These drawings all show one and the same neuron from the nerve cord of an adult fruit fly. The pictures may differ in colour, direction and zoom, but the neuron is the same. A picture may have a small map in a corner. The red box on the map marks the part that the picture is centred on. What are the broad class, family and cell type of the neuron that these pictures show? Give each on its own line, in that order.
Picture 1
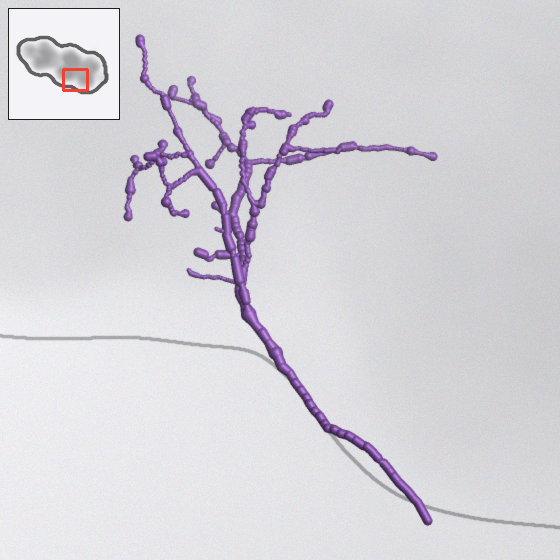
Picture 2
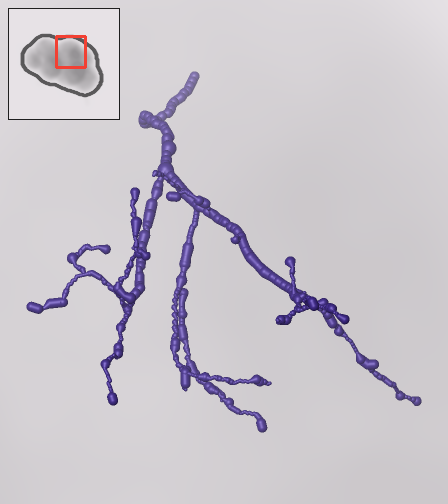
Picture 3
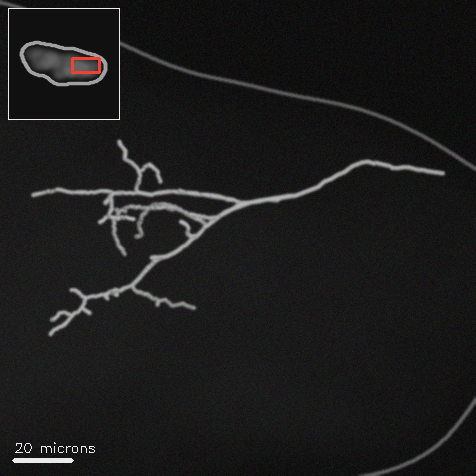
sensory neuron entering the nerve cord
class mechanosensory proprioceptive
SNpp10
